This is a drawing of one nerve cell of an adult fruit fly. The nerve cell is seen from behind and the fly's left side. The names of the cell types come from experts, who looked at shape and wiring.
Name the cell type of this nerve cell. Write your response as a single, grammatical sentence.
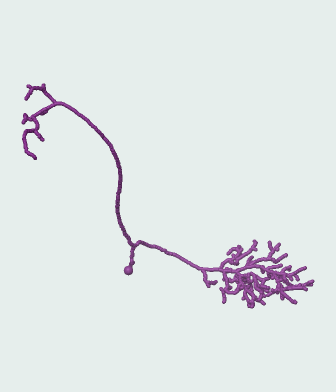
This nerve cell is recognized as the cell type MeVP8.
